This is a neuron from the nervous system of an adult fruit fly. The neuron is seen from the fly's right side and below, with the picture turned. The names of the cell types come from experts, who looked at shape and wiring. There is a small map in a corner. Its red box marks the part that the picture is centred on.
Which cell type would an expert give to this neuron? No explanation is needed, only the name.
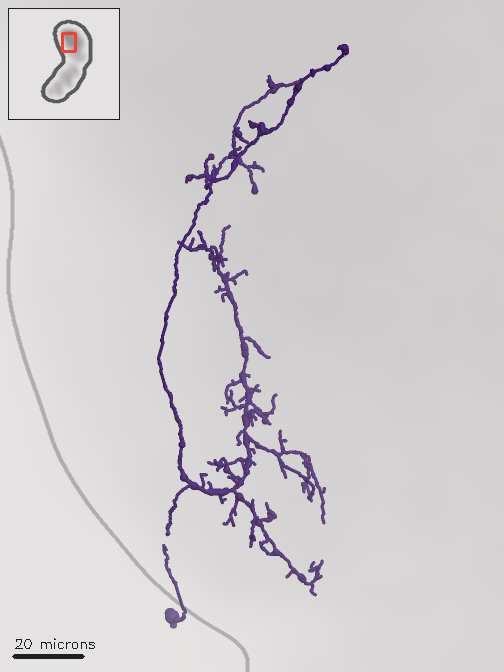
LHPV5g1_b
